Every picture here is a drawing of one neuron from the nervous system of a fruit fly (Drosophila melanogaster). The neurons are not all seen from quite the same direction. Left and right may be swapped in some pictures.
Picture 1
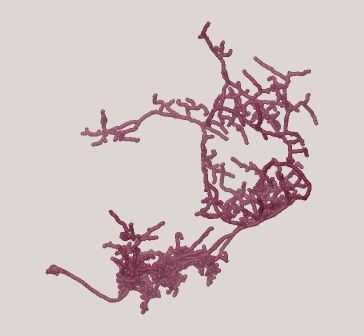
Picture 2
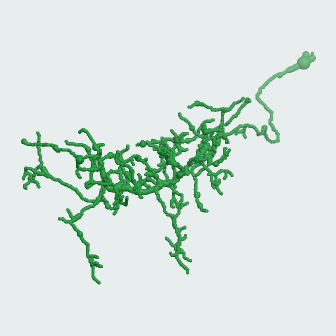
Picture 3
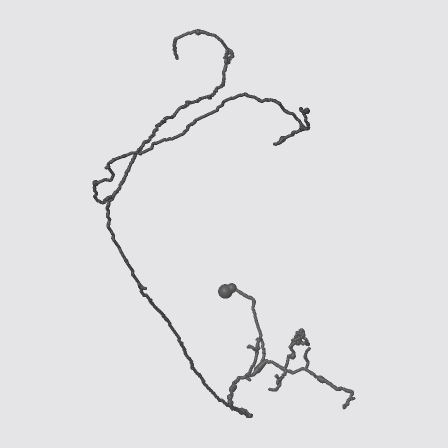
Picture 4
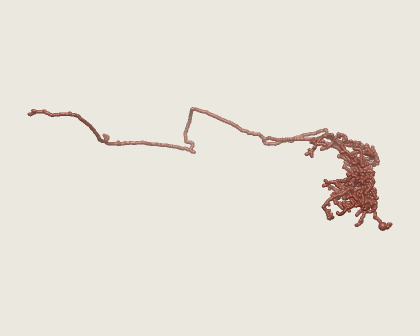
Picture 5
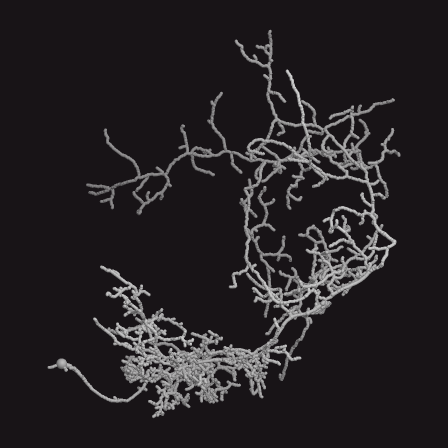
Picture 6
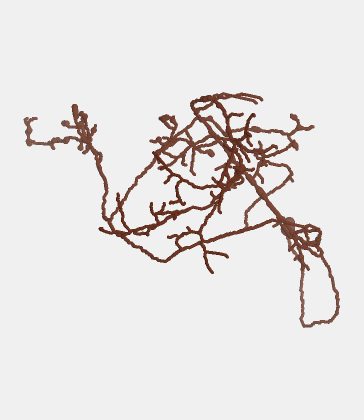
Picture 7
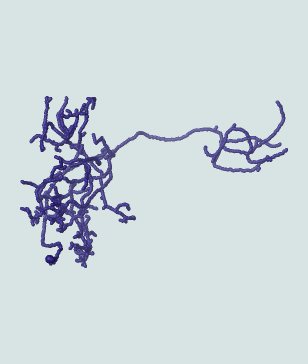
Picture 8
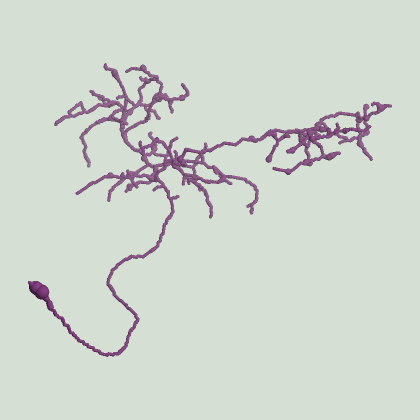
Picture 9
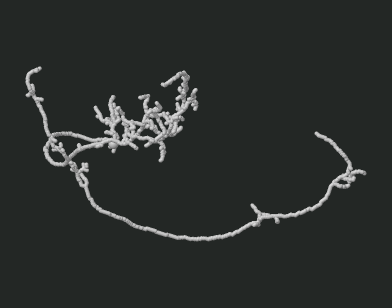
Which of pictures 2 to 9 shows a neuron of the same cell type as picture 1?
5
